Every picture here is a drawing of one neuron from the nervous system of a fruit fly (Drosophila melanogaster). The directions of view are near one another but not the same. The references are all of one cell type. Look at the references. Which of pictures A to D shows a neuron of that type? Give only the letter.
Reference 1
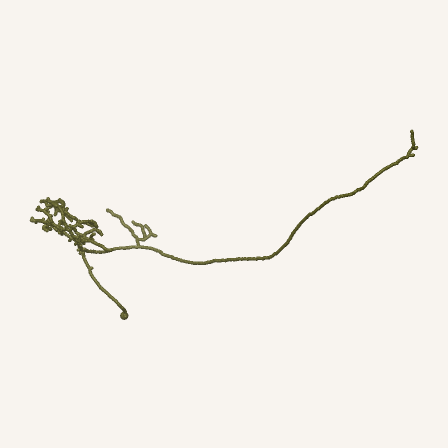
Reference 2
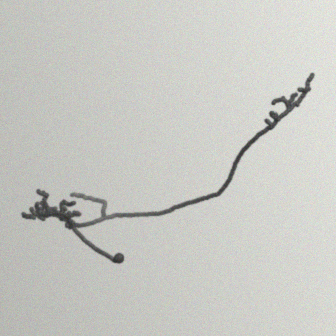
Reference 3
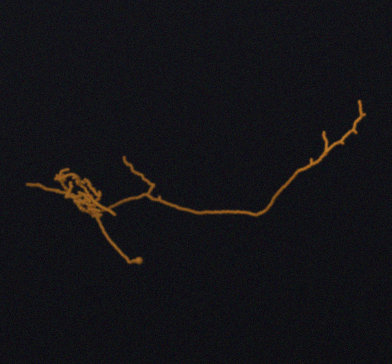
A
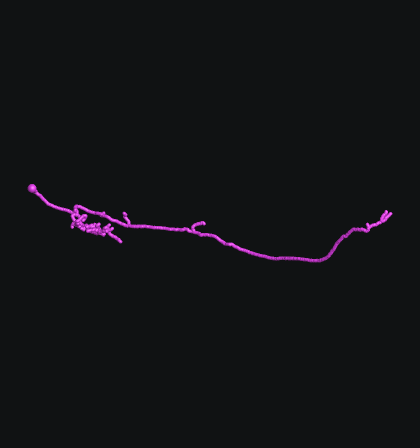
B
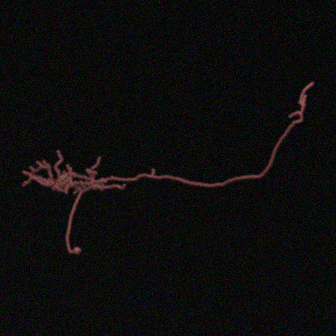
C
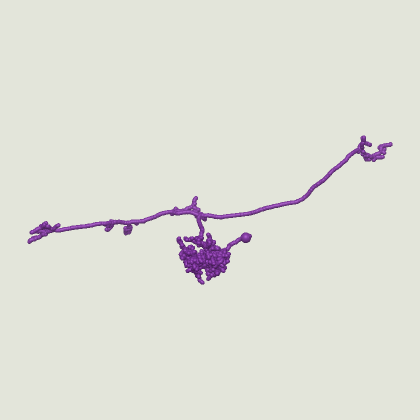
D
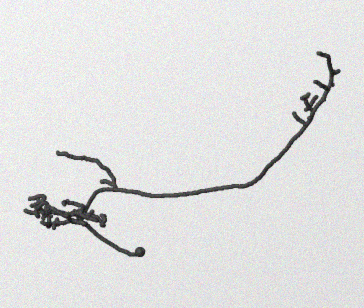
D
